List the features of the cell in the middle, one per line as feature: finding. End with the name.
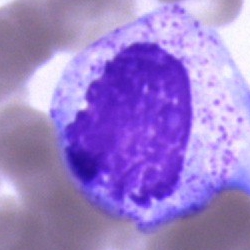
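Outline: rounded, slightly irregular
Nucleus: off-centre, toward the left side
Granules: small, purple-red, scattered through the cytoplasm
Vacuoles: none visible
Name: promyelocyte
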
